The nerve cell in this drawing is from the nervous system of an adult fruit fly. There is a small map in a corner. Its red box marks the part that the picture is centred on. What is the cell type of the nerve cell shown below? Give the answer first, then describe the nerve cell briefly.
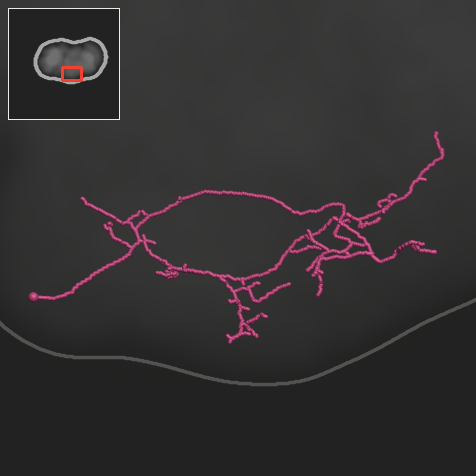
Its cell type is SLP324. Its broad class is central-brain intrinsic neuron. The cell body can be seen on the left of the picture. In this view it is wider than it is tall.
